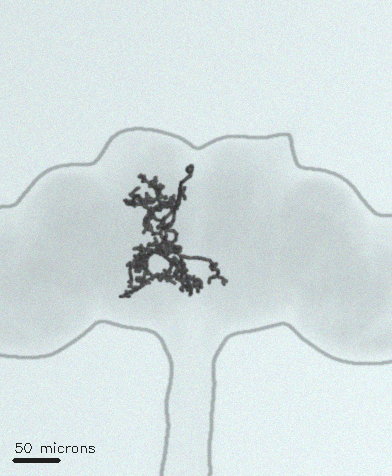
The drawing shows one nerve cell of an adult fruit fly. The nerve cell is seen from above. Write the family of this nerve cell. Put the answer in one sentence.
The family is hemilineage SMPad2.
